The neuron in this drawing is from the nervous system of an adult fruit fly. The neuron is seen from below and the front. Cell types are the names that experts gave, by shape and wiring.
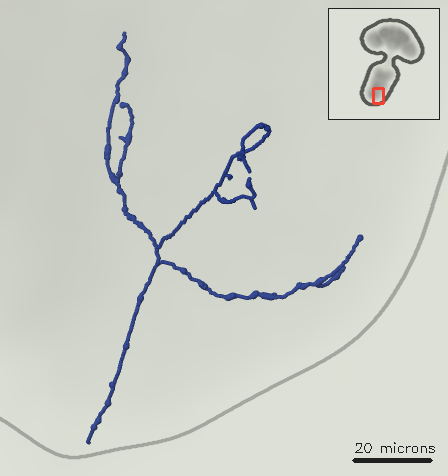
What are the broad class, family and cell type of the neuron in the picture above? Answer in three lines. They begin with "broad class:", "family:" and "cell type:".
broad class: sensory neuron entering the nerve cord
family: class mechanosensory proprioceptive
cell type: SNpp50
